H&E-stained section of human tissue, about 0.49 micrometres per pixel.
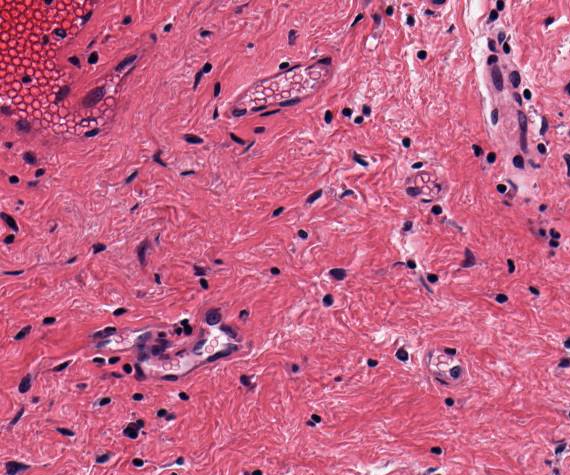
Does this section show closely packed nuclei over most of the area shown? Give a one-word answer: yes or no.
No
